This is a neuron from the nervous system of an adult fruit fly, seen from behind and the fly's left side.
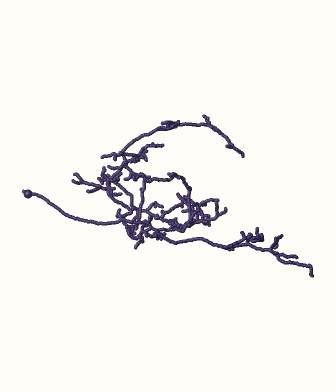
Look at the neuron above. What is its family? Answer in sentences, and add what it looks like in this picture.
The family is hemilineage LALa1_anterior. Its broad class is central-brain intrinsic neuron. The cell body can be seen on the left of the picture. Dozens of branch ends can be seen.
